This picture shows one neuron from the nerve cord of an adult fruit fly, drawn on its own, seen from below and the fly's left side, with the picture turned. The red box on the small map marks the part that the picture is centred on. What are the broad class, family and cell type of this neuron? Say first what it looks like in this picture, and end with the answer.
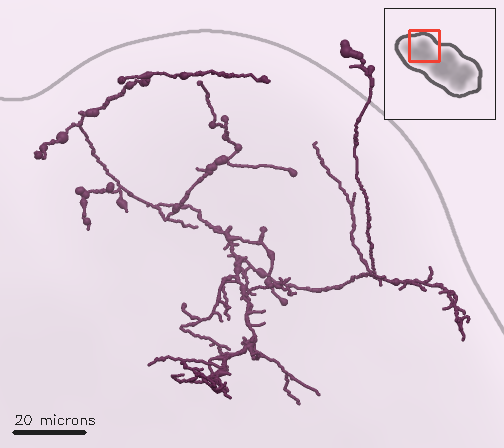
By the scale bar it is about 120 microns wide in this view. Dozens of branch ends can be seen. Its broad class is nerve-cord intrinsic neuron. Its family is hemilineage 08A. Its cell type is IN08A042.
